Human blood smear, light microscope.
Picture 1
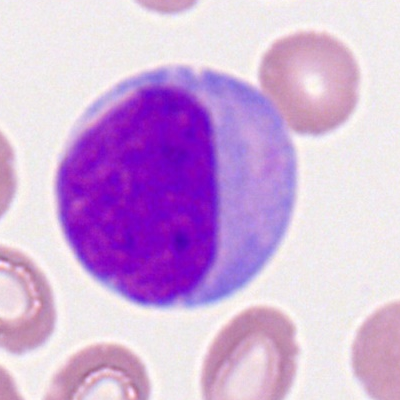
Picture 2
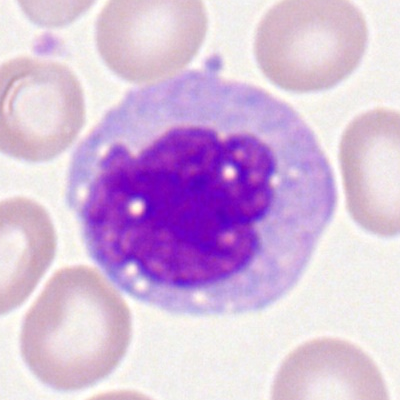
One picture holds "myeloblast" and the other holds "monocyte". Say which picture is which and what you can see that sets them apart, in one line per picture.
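Picture 1 shows a myeloblast: No vacuoles are visible in the cytoplasm.
Picture 2 shows a monocyte: Several small clear vacuoles are scattered across the cell.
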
